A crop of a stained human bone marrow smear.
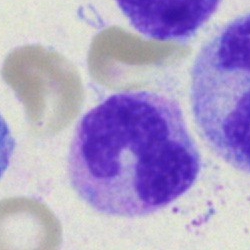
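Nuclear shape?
Deeply indented, notch opening toward the bottom.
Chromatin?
Dark purple, coarsely clumped.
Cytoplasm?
Pale pinkish-lilac, holding fine, faint pinkish granules.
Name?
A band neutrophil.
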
